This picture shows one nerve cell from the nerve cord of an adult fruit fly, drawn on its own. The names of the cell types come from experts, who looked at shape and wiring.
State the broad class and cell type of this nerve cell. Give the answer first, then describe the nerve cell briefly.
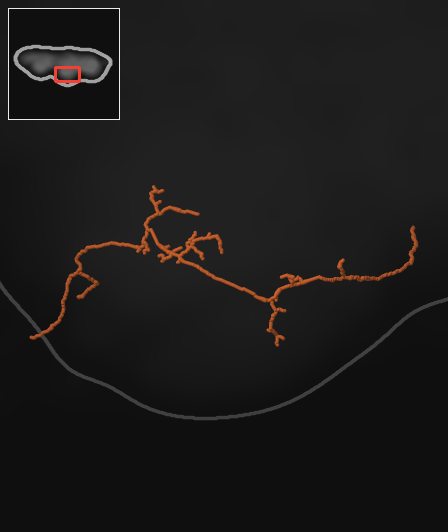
This is a sensory neuron entering the nerve cord. The cell type is SNxx29. No cell body is drawn. As drawn here it is wider than it is tall.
